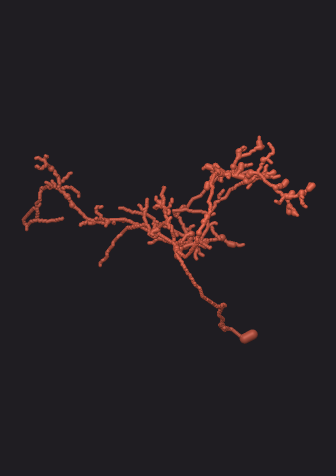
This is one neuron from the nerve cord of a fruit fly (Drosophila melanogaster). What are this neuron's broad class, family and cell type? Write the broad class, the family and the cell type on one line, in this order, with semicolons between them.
nerve-cord intrinsic neuron; hemilineage 09A; IN09A076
